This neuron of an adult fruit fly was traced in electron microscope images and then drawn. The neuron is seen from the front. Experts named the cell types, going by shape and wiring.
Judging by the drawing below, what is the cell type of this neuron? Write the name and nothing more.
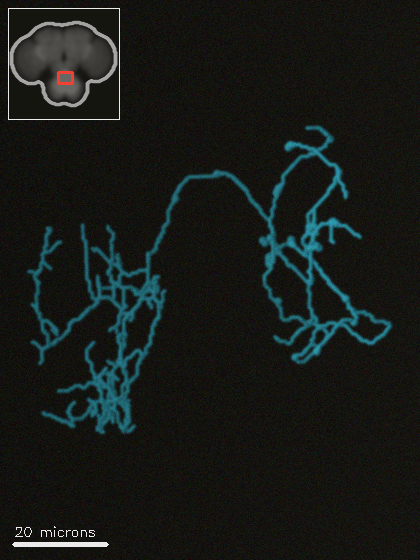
IN06A120_a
